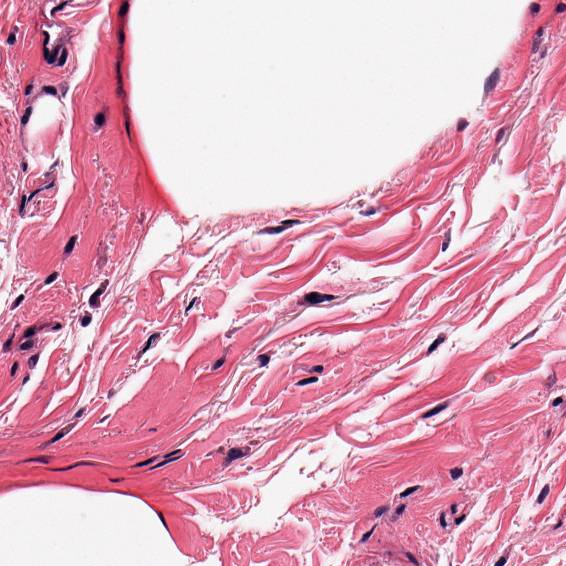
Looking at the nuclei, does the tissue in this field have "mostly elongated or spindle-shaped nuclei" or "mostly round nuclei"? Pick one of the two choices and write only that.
Mostly elongated or spindle-shaped nuclei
